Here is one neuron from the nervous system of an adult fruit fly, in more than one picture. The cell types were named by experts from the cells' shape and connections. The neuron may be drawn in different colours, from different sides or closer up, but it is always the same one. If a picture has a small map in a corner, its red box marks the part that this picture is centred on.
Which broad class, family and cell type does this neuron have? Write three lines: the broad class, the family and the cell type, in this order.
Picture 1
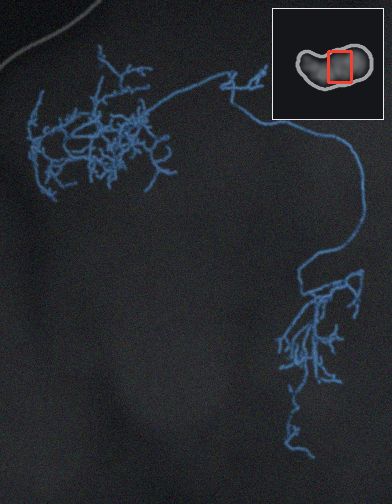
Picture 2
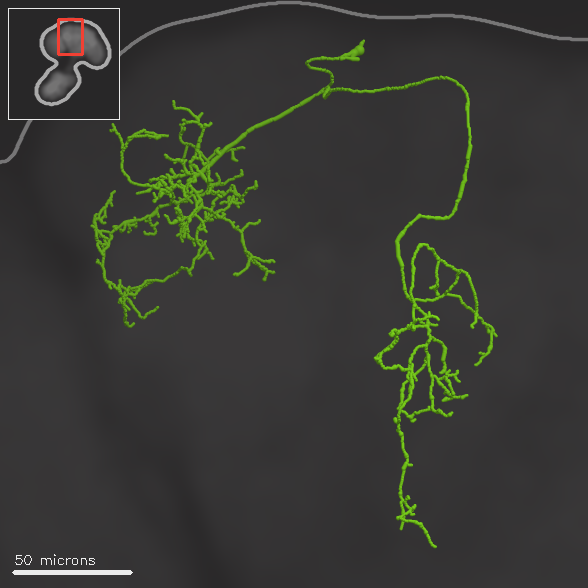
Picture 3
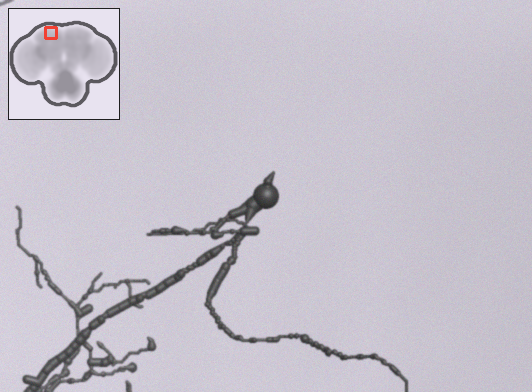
central-brain intrinsic neuron
ALIN
LHAD4a1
